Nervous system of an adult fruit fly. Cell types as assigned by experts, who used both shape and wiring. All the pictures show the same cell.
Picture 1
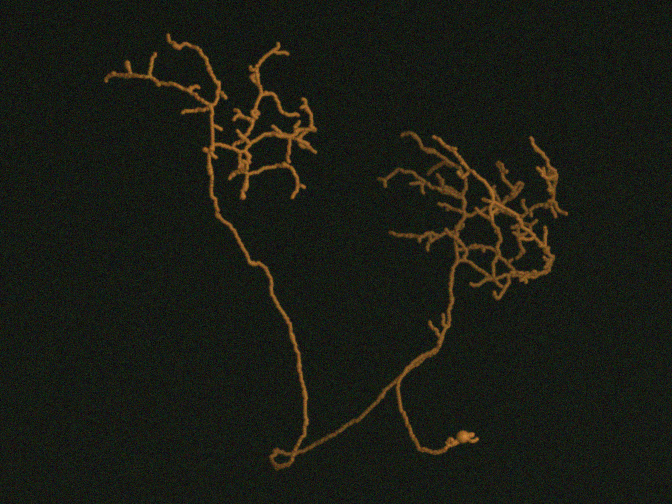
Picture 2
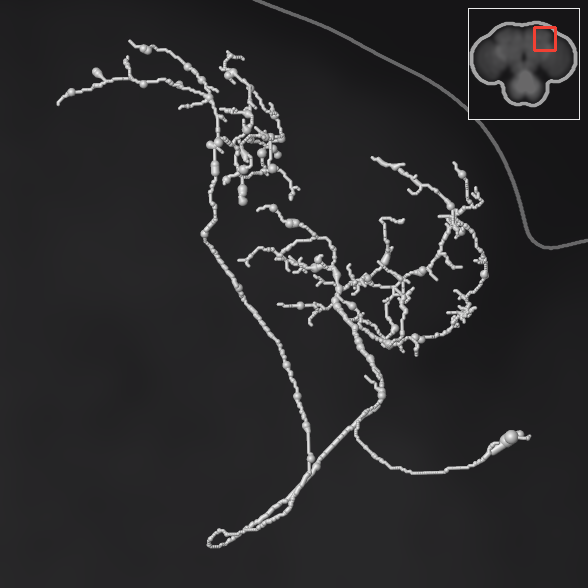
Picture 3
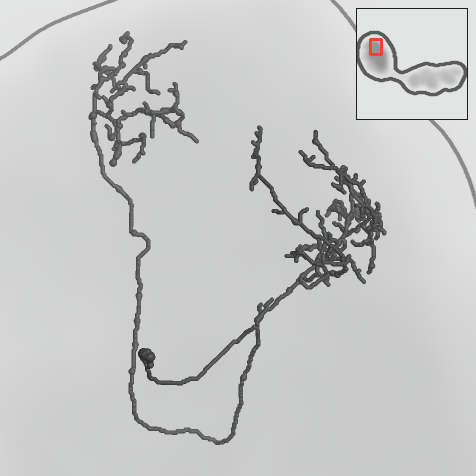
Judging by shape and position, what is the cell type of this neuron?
LHAV2c1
